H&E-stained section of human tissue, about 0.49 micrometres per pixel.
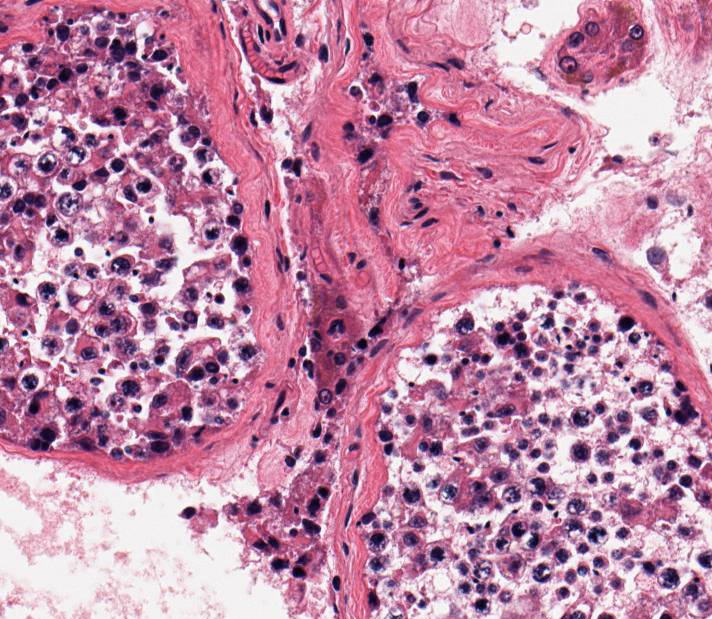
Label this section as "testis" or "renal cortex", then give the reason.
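This is testis. First, two large rounded tubular units fill the left and lower right, separated by central fibrous stroma. Second, each has a thick, wavy, layered pink collagen boundary. Third, upper-left unit cells are large, with round nuclei, prominent nucleoli, pale cytoplasm.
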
